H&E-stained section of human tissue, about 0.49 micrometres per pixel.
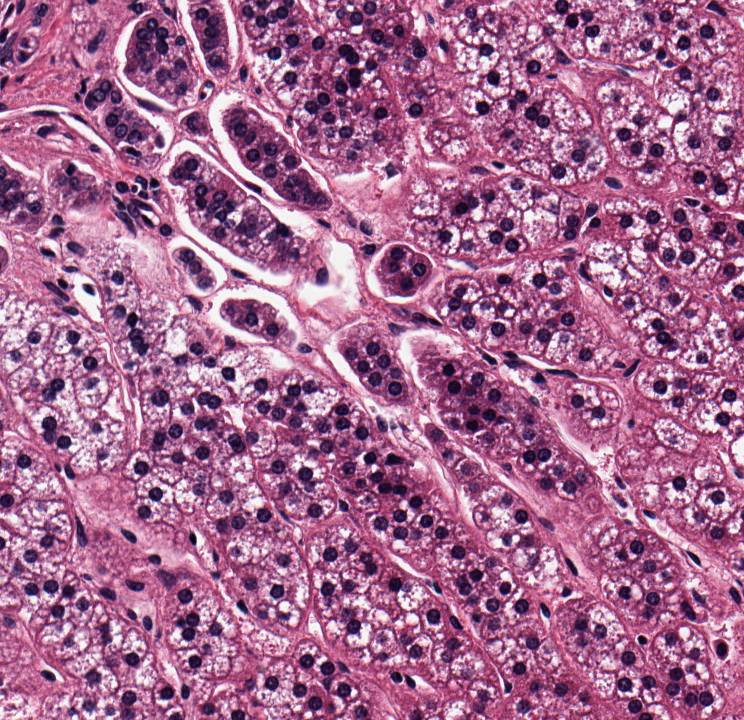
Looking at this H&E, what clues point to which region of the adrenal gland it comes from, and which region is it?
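Part shown: zona fasciculata. Cells in cords and nests, running diagonally from upper left to lower right. Most cells, especially upper right and lower left, have pale, finely vacuolated, foamy cytoplasm; nuclei small, round, dark, fairly uniform, mostly one per cell and central.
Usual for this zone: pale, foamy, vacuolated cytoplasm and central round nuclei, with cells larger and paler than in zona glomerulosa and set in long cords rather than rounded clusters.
Band through upper centre: smaller cell groups with denser, darker cytoplasm and few vacuoles.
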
